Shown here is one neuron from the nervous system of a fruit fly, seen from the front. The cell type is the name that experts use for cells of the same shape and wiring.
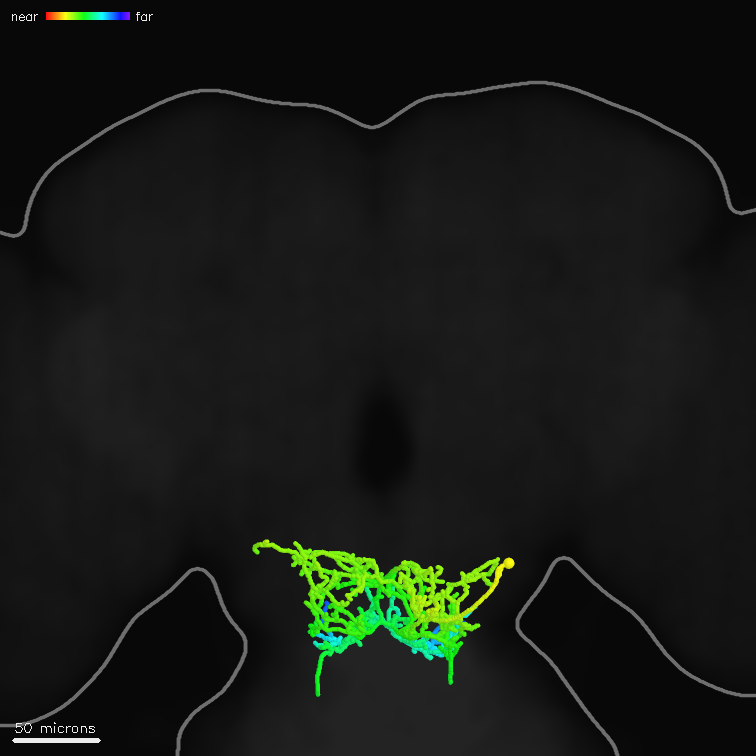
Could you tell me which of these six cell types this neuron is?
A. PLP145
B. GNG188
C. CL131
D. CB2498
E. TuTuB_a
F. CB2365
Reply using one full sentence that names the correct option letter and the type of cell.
The type of cell that the neuron represents is GNG188, option B.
